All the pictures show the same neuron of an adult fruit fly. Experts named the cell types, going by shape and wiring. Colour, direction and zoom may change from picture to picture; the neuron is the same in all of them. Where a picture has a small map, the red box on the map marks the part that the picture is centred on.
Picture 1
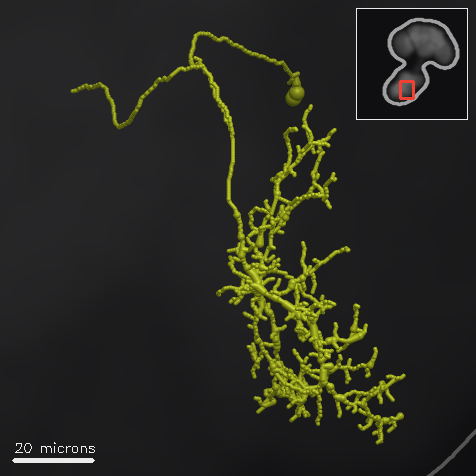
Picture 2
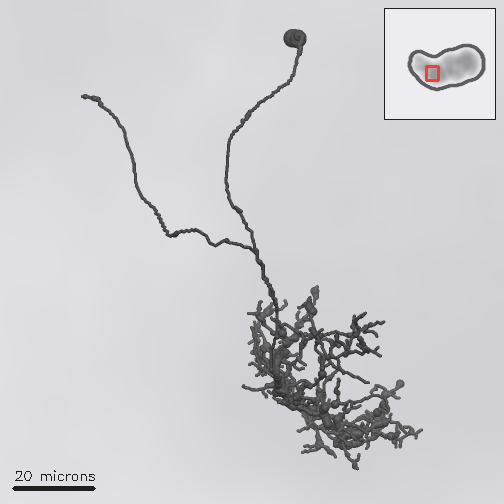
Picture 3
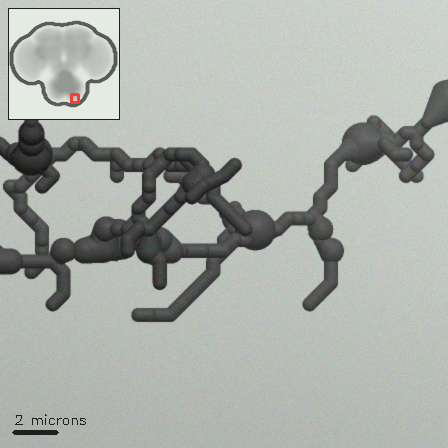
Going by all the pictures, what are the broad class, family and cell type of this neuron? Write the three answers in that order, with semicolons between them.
nerve-cord intrinsic neuron; hemilineage 23B; IN23B043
